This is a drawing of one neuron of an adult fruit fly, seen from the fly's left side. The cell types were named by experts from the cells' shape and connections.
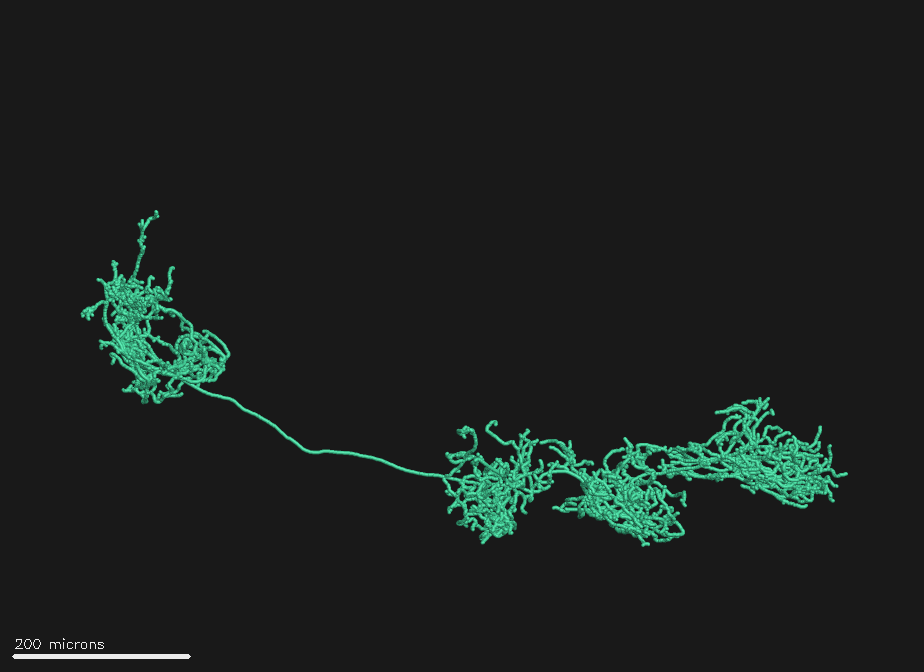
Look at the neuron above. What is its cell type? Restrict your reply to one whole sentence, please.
The cell type of the neuron here is DNd02.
